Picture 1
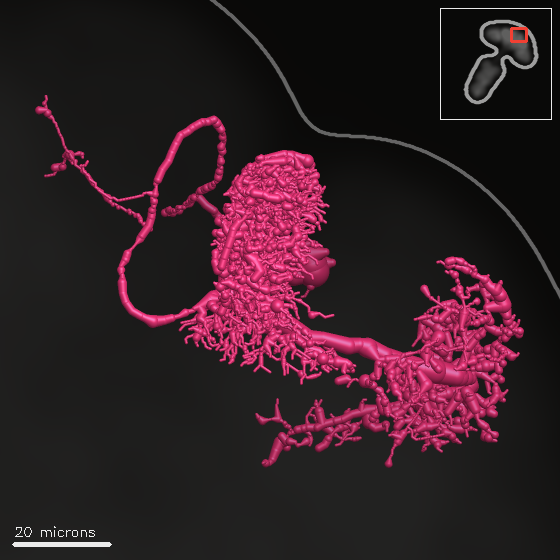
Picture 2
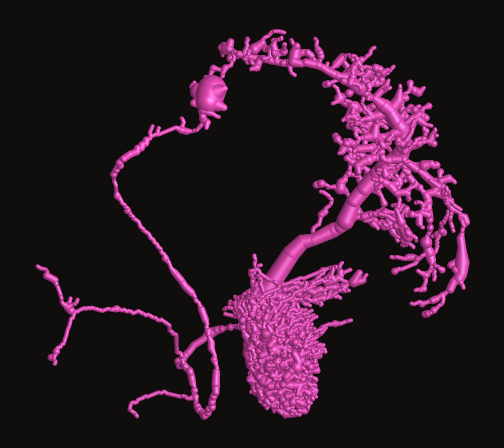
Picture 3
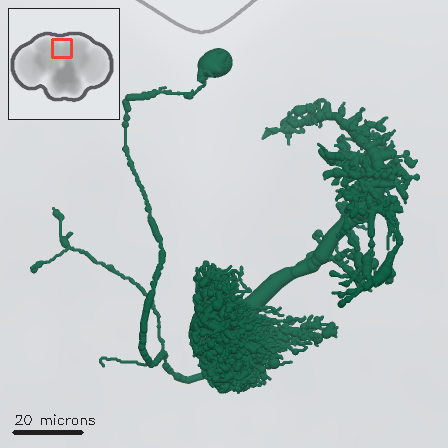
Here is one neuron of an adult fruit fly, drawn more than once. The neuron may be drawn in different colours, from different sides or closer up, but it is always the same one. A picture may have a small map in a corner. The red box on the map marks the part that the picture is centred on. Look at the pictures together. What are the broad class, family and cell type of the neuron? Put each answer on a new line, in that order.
central-brain intrinsic neuron
MBON
MBON01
